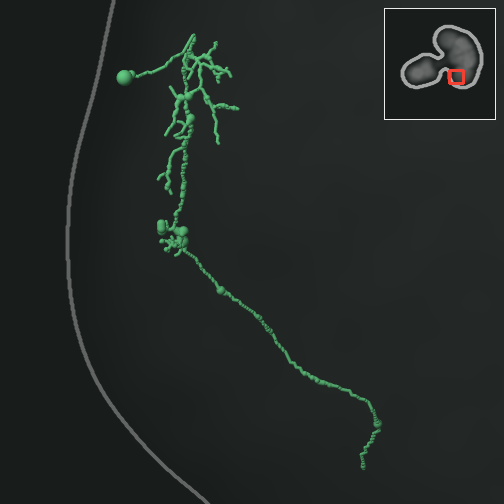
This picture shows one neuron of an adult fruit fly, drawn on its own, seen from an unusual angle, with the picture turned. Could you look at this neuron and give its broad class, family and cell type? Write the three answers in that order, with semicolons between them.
optic-lobe intrinsic neuron; C; C2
